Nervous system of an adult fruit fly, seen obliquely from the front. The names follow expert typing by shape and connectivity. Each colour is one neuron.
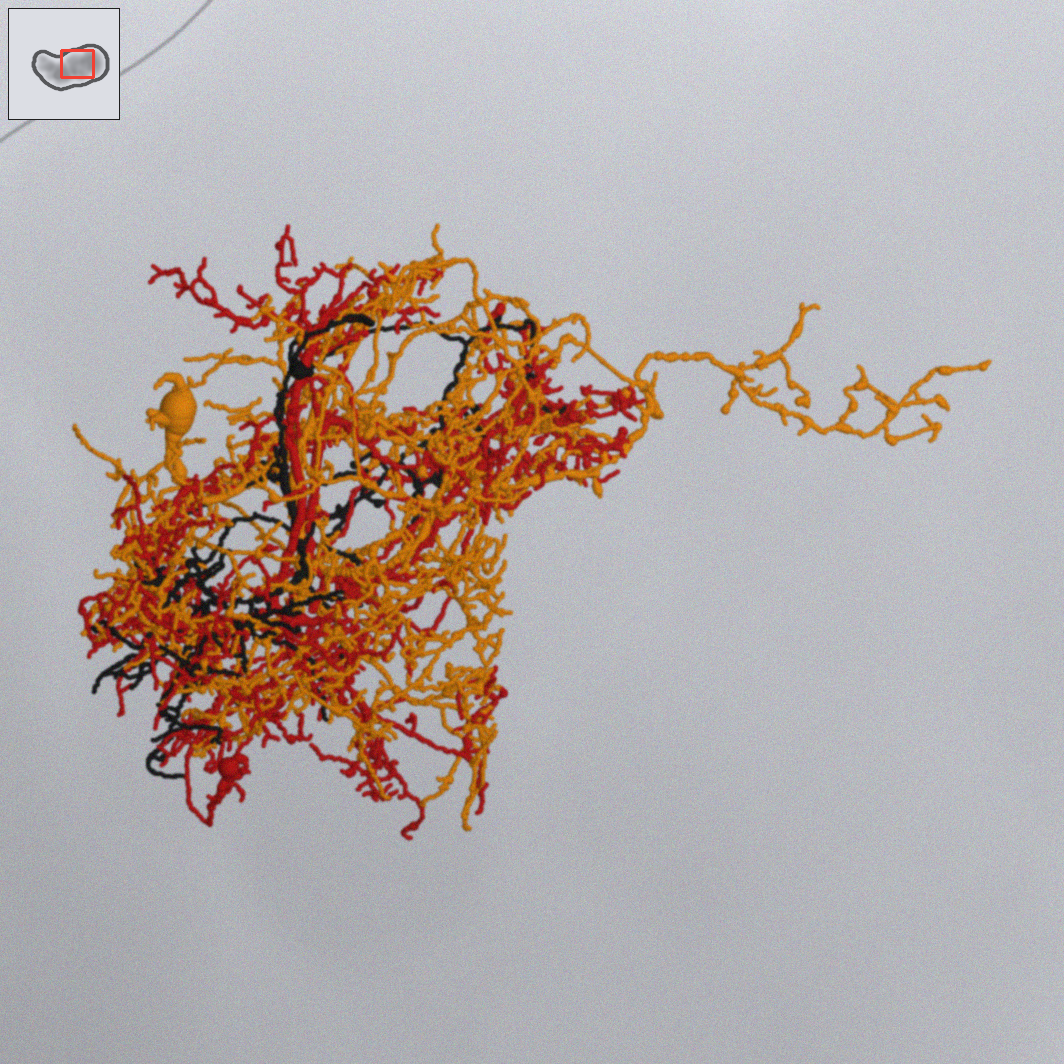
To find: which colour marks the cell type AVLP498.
orange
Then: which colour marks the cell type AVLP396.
red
